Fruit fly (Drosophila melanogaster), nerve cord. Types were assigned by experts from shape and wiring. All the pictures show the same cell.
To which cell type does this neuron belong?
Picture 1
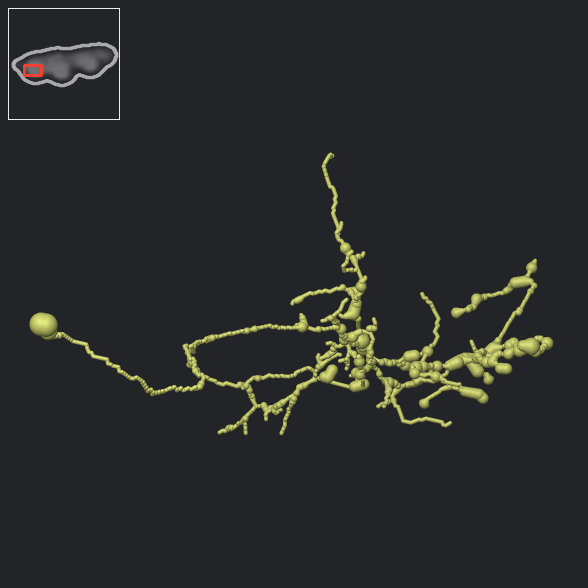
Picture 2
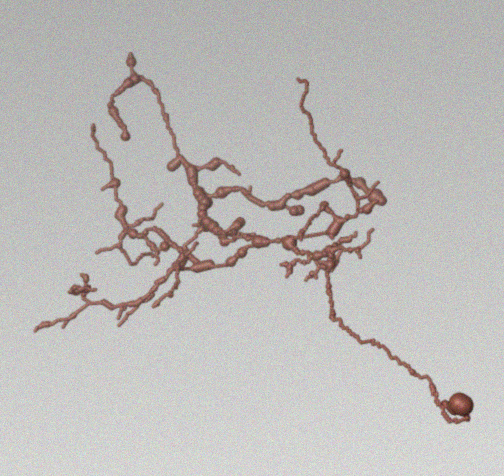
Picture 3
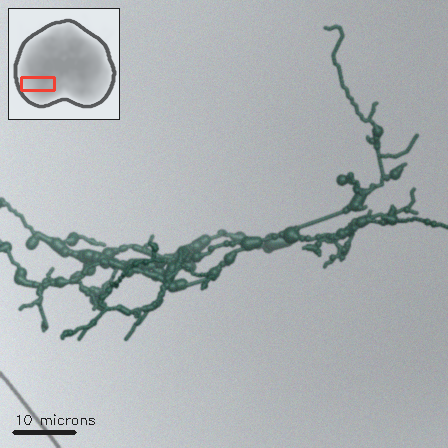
IN14A089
